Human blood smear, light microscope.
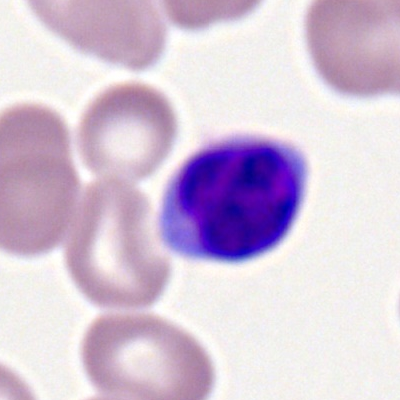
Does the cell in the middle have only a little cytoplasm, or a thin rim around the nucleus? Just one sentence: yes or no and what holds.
Yes, it is a narrow rim of cytoplasm that surrounds the nucleus.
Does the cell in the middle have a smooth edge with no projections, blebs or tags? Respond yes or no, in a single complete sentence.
Yes, there is a smooth outline around the cell, free of projections.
